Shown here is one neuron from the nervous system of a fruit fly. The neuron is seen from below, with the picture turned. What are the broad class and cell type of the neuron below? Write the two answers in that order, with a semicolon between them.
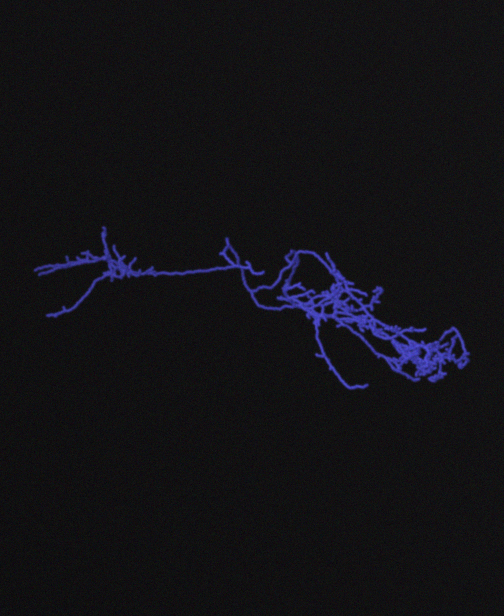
central-brain intrinsic neuron; CL201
